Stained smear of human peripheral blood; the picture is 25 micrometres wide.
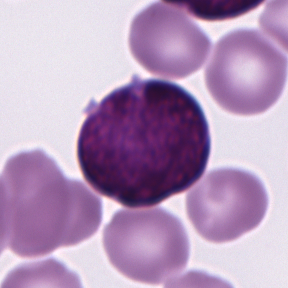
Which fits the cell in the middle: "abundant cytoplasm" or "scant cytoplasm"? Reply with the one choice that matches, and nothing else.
Scant cytoplasm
